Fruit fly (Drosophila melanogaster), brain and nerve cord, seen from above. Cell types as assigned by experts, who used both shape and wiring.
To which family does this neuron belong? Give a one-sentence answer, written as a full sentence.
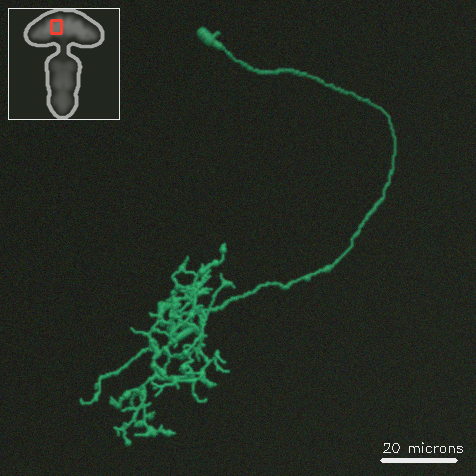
As a matter of family, this neuron is hemilineage MD3.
